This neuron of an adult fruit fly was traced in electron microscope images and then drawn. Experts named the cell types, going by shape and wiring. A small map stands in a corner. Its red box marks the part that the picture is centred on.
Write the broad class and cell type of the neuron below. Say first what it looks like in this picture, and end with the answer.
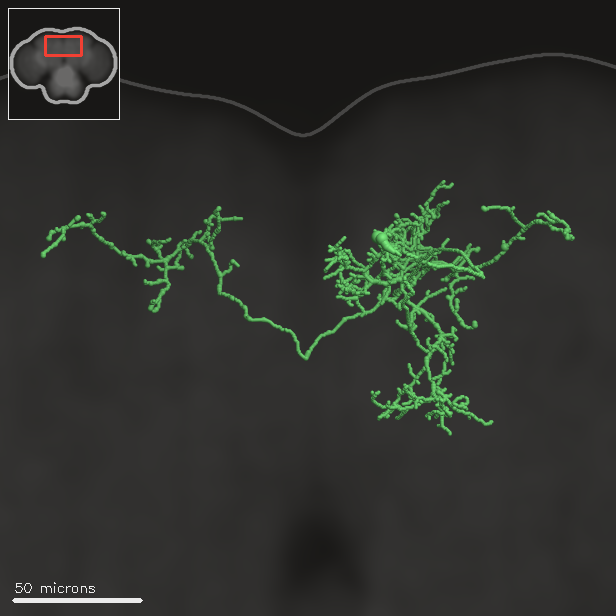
The cell body is in the middle of the picture. From left to right in the picture it spans about 200 microns. The picture shows dozens of branch ends. It is a central-brain intrinsic neuron. The cell type is SMP150.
